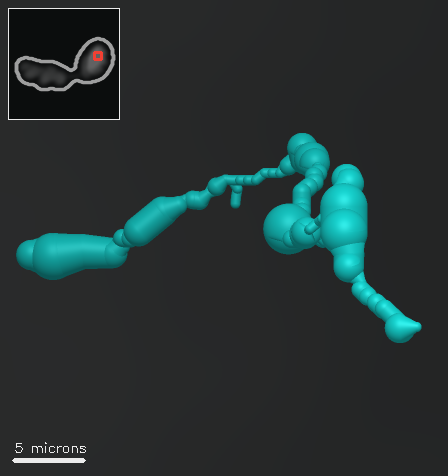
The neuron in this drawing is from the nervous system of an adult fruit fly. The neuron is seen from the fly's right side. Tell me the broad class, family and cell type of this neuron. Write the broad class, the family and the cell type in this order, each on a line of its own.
photoreceptor or other optic-lobe sensory neuron
class visual
R7y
